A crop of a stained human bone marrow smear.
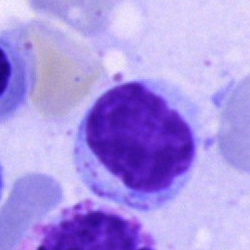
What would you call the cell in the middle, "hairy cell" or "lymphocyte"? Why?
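It is a lymphocyte. Its cytoplasm is a pale greyish-blue rim, wider at the lower left than at the upper right.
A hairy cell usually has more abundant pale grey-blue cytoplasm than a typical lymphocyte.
The chromatin is dark purple, somewhat coarse, patchily lighter and darker. Sparse small reddish-purple granules dot the cytoplasm.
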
